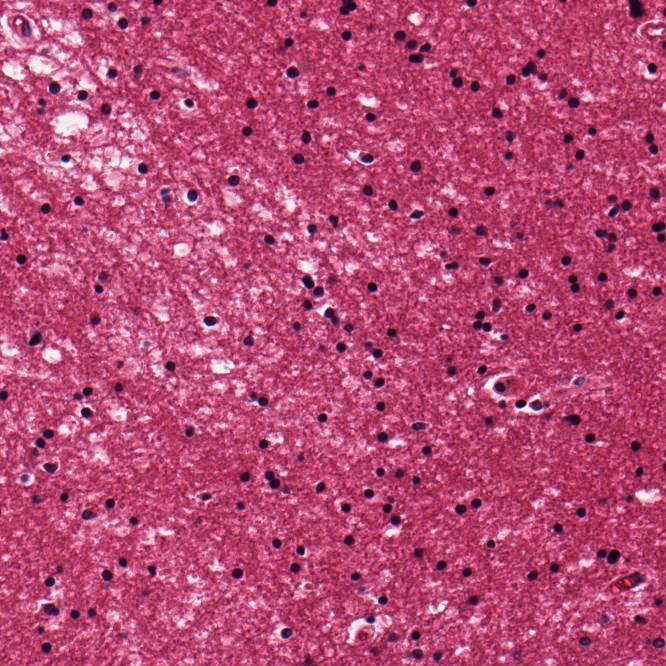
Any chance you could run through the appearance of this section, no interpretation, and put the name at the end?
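A finely fibrillary, pink neuropil-like matrix fills the field, with scattered nuclei and no organised units. Most nuclei are small, round and densely dark-staining, lying singly and fairly evenly rather than clustered. Many sit in a small clear halo, little cytoplasm visible. This is cerebral cortex.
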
